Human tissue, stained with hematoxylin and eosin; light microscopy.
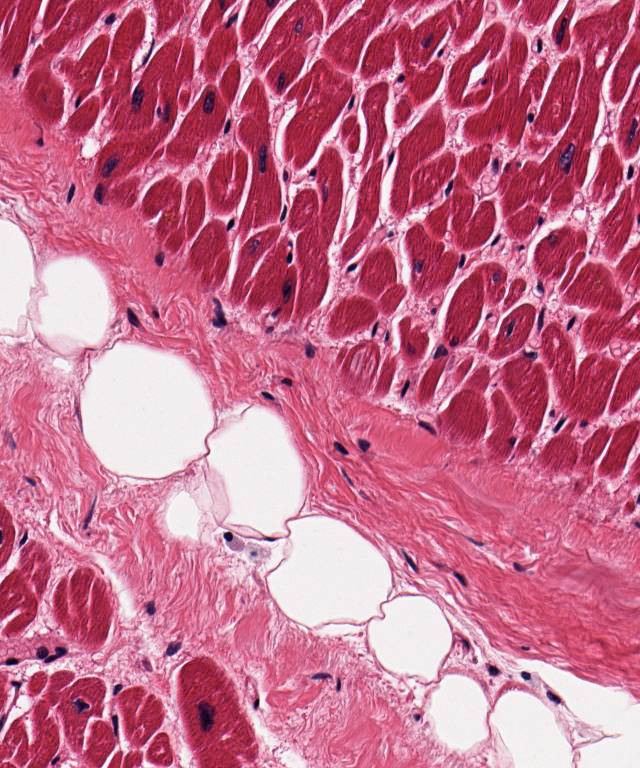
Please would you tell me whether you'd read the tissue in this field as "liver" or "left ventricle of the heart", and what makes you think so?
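It's left ventricle of the heart.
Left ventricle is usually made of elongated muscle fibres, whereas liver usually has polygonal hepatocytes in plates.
What we have here are muscle cells, each with one central nucleus, their cytoplasm a deep red, clearly darker than the paler pink collagen of the band. A smaller group of them, cut mostly in cross-section, sits in the lower left corner.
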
